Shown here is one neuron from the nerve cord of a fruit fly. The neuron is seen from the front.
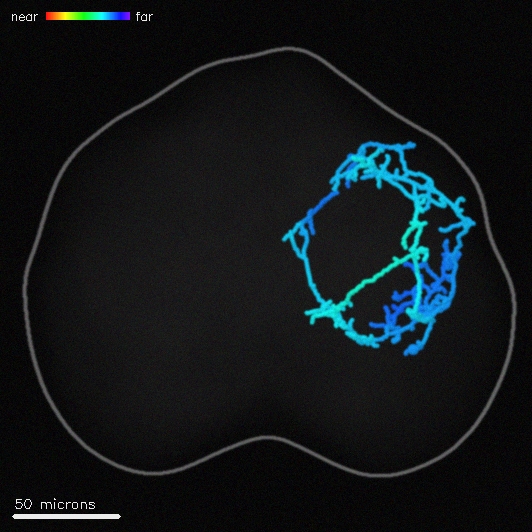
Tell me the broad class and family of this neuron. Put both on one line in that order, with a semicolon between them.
nerve-cord intrinsic neuron; hemilineage 16B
